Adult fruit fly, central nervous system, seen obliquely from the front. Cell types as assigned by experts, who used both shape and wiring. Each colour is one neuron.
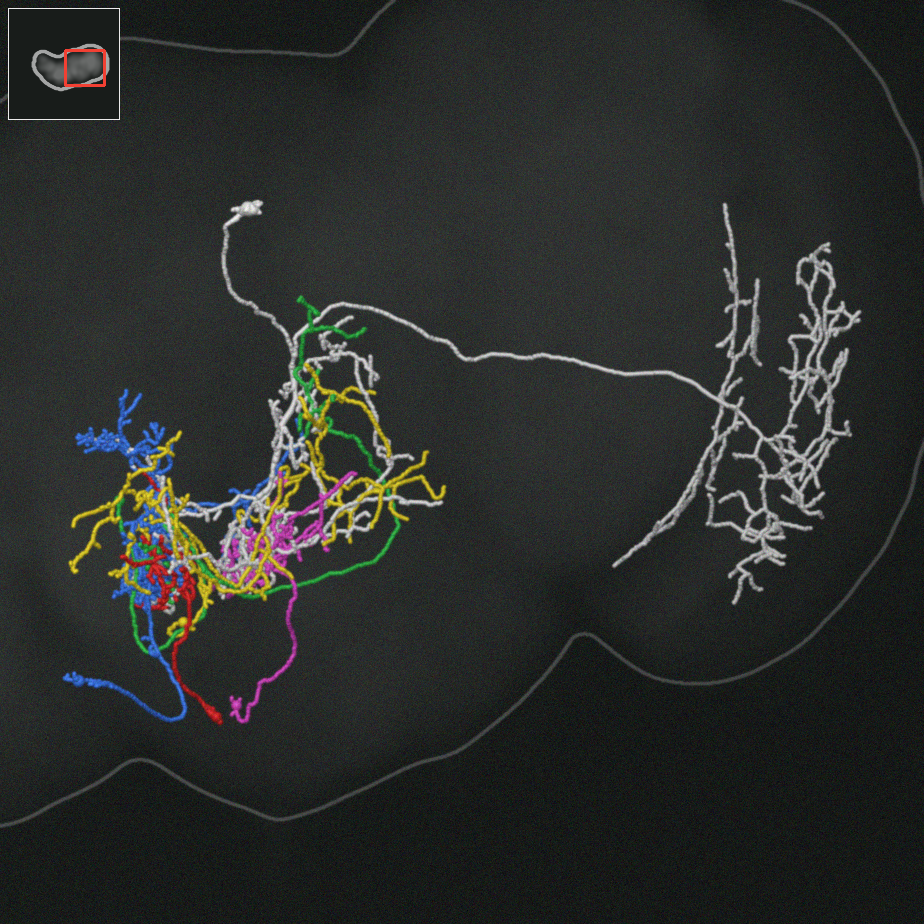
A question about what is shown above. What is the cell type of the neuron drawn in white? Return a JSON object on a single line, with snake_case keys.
{"cell_type": "MeVC12"}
